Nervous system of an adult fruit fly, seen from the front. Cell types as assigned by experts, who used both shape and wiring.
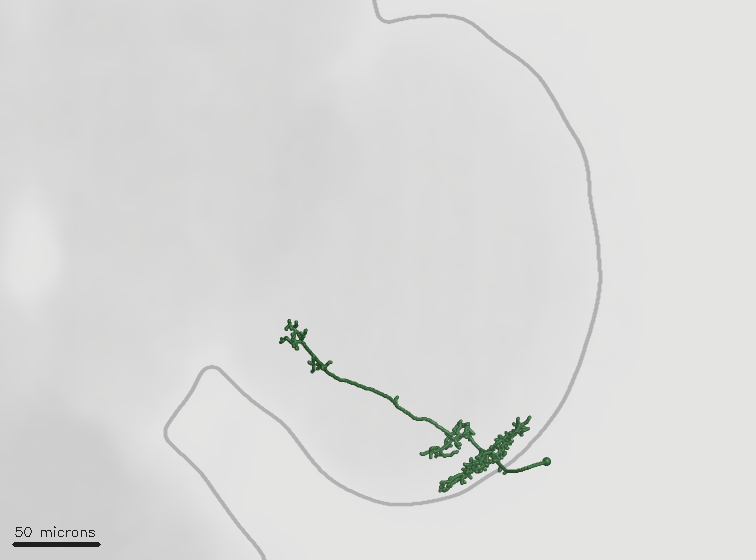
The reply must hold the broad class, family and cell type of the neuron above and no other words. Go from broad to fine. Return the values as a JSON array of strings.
["optic-lobe intrinsic neuron", "Tm", "Tm16"]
